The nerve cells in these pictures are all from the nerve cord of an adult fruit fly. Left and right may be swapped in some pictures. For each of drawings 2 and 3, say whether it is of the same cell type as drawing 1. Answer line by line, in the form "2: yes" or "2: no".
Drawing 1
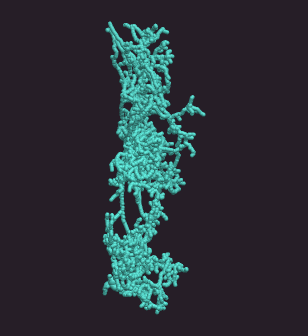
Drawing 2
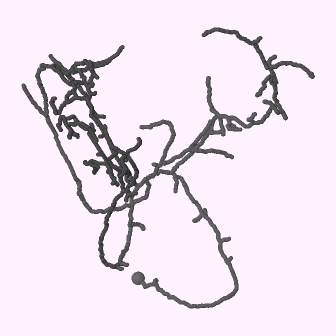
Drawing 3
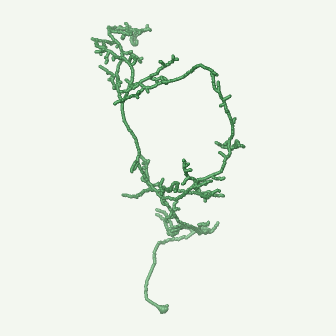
2: no
3: no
